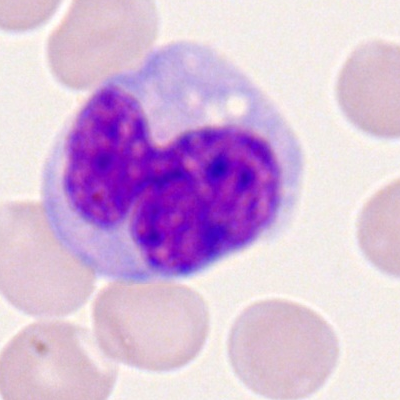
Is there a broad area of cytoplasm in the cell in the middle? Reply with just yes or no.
Yes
